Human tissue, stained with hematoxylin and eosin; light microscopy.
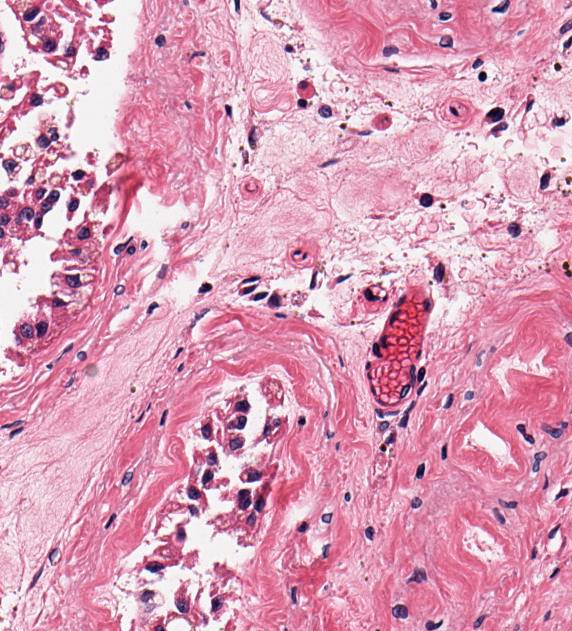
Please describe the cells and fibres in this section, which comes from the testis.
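Most of the field is dense, wavy, pink collagen bundles. At the upper left and lower centre-left there are loose clusters of cells with dark, crowded nuclei. Up in the upper centre the texture changes: a paler, looser, finely fibrillar zone with scattered rounded cells. And in the upper right, tiny dark brown granules are scattered.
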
